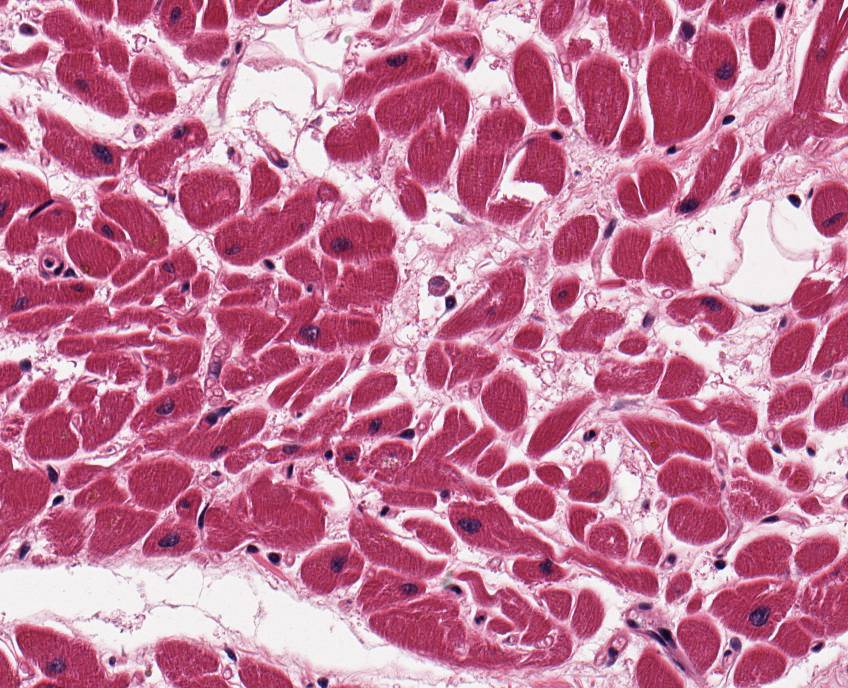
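Left ventricle of the heart, H&E. Muscle fibres cut mostly in cross or oblique section throughout, giving rounded and irregular profiles. Cytoplasm deep, even pink, filling each profile. Where a profile shows a nucleus, it is single and central; fibre nuclei larger, oval and paler than the small dark nuclei between fibres.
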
